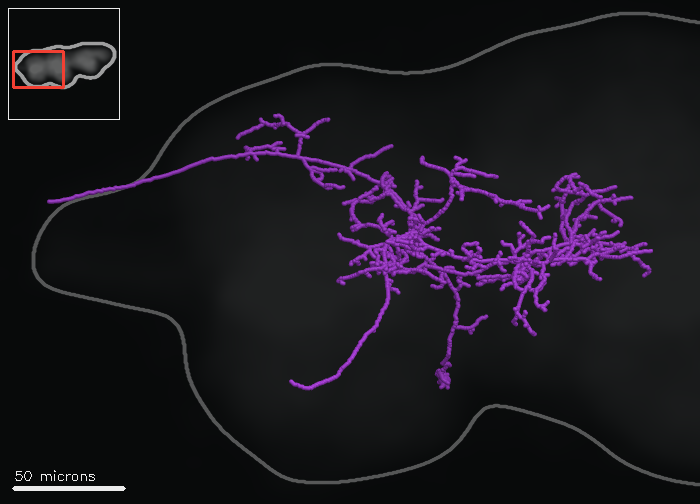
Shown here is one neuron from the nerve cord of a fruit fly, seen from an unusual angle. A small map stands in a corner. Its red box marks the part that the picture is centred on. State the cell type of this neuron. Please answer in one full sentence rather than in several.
This neuron represents the cell type AN06B040.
